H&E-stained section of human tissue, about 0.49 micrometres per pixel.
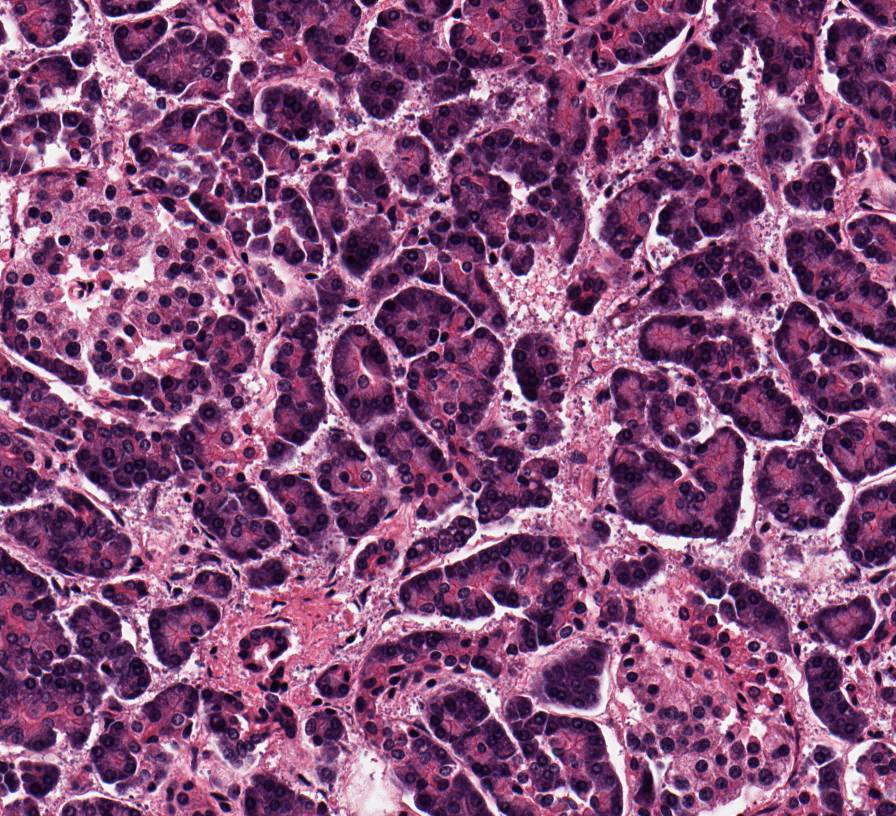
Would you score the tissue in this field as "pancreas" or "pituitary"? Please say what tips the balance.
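Pancreas. Closely packed small rounded acini fill most of the field, parted by narrow stromal strands. Acinar cells: deeply purple, basophilic cytoplasm; round nuclei toward each cell base. Nuclei throughout small, round, fairly uniform in size. No fat cells.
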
